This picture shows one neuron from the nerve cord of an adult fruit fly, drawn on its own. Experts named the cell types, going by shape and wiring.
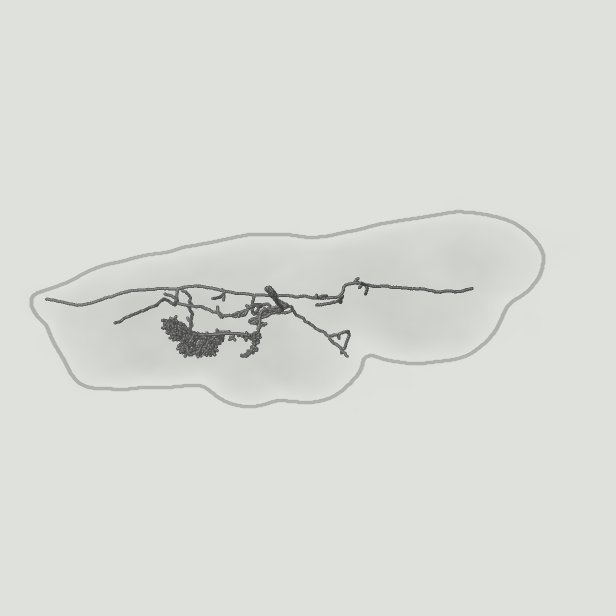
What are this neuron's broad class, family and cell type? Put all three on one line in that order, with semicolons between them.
ascending neuron; hemilineage 23B; AN23B001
